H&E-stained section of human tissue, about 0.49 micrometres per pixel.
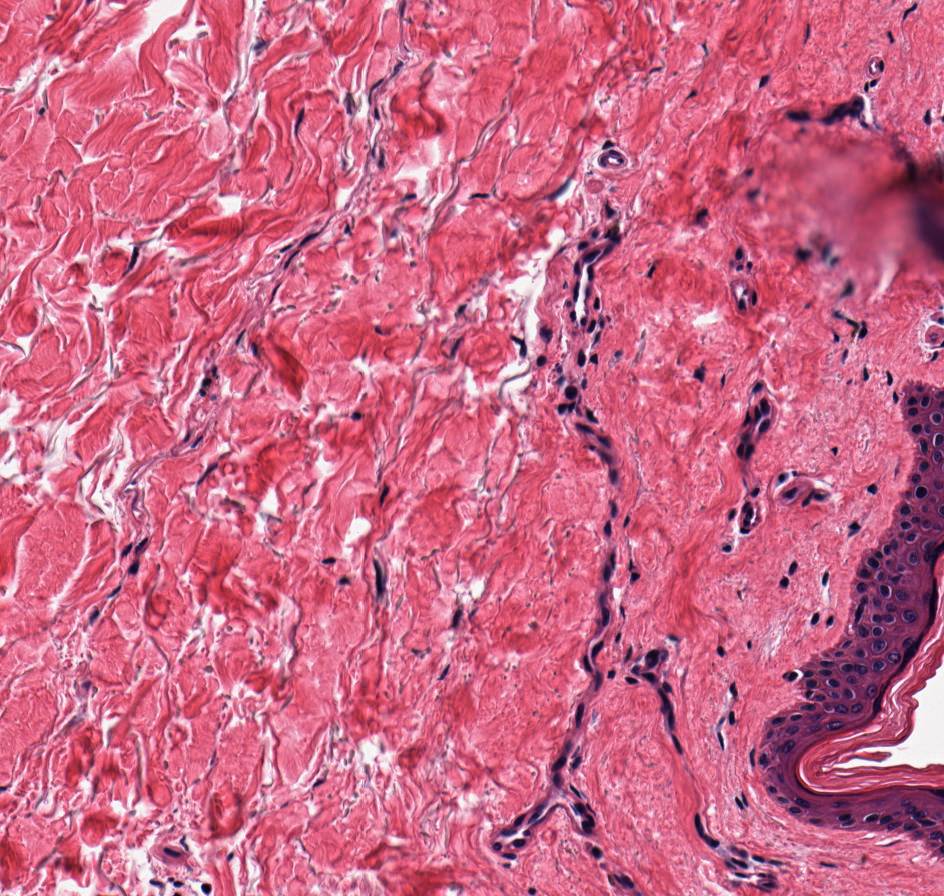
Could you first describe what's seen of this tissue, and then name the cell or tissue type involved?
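The epithelium is stratified squamous, with a compact, pink, layered keratin surface. In the left half, thick pink collagen bundles run in haphazard directions. Adjacent to the epithelium, the collagen is finer and paler than in the left half. No adipose tissue is present anywhere in the field. This is skin of the suprapubic region.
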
